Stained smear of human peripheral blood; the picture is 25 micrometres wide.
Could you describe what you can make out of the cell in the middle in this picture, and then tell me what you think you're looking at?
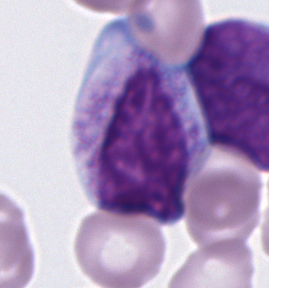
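An elongated nucleus, its long axis running roughly up and down, stains deep purple throughout. The cytoplasm is widest on the left side of the nucleus and holds fine purple granules. I name this cell a myelocyte.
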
